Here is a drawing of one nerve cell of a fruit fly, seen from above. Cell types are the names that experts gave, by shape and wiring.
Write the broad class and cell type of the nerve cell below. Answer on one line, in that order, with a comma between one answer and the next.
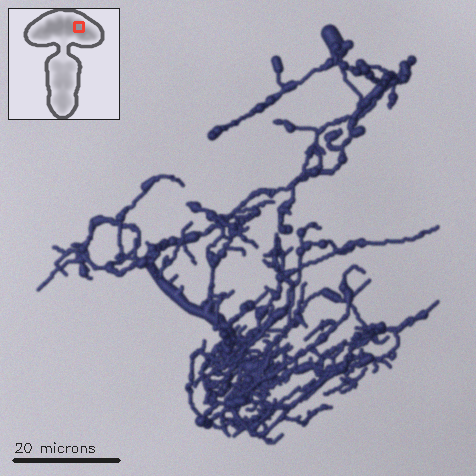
central-brain intrinsic neuron, CB0813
